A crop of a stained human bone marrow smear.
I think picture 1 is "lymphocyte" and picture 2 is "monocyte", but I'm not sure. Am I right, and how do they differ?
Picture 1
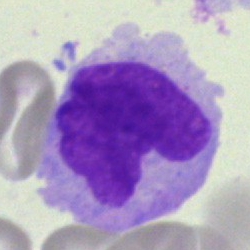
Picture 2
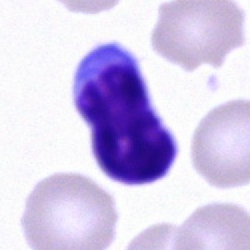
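Picture 1 shows a monocyte; picture 2 shows a lymphocyte. In picture 1 the nucleus is irregular and folded, with a notch cut into its lower right side, whereas the cell in picture 2 is elongated, its long axis running from upper left to lower right. The monocyte has a fairly wide band of pale greyish lilac-blue cytoplasm around its nucleus, broadest toward the lower right.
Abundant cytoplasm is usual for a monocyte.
In the lymphocyte, the visible cytoplasm forms only a cap at the upper-left end, and no granules can be seen in it.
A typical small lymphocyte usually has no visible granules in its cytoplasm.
The border of the monocyte is also irregular and ruffled, most clearly along its top edge. Red cells lie near the lymphocyte, but none touches it.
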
